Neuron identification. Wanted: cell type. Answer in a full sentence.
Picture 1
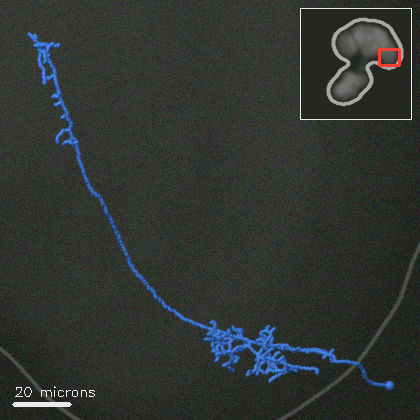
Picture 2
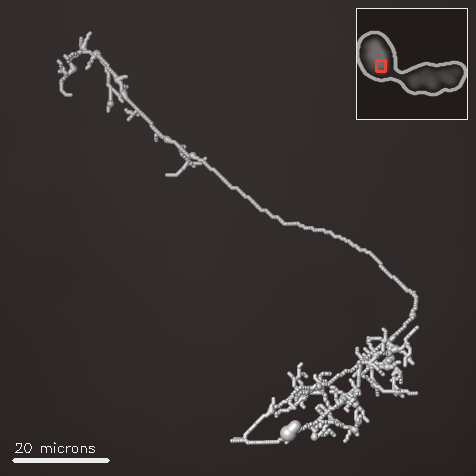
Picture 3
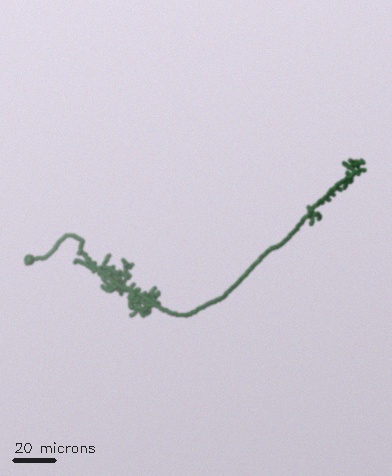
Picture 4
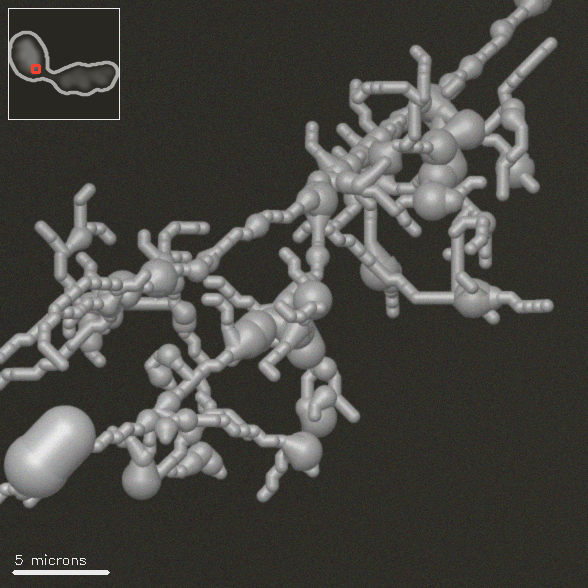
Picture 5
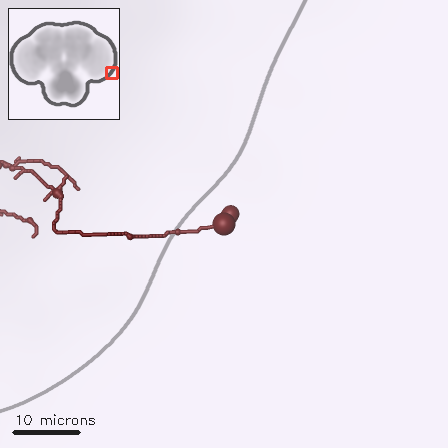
The cell type is Tm37.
